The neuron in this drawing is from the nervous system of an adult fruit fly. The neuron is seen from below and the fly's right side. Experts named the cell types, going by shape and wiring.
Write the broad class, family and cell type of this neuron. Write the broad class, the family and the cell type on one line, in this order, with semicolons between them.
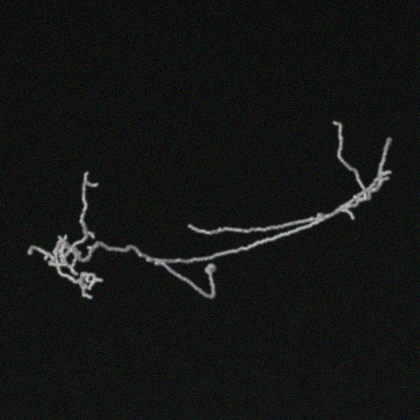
central-brain intrinsic neuron; hemilineage SLPa&l1_lateral; WED040_a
